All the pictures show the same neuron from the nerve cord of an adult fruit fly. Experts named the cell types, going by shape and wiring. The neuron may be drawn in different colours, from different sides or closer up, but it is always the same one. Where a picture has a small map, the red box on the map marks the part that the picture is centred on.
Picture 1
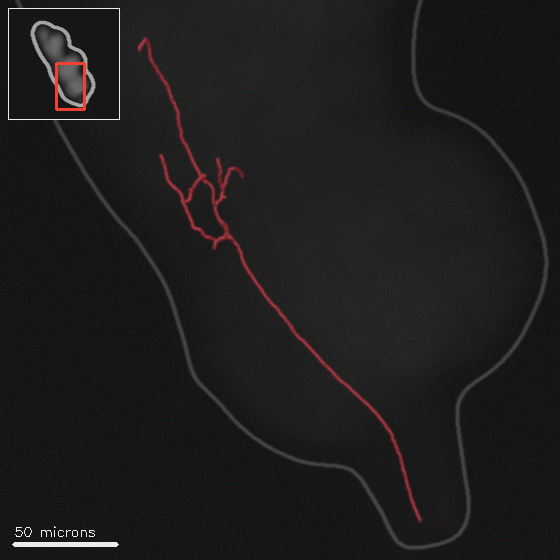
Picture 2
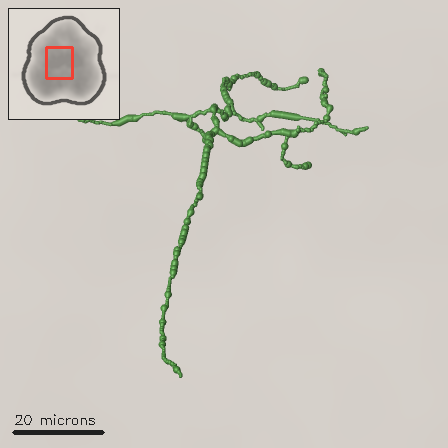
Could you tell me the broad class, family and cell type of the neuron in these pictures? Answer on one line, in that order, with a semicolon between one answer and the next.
descending neuron; hemilineage LB12; DNg110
